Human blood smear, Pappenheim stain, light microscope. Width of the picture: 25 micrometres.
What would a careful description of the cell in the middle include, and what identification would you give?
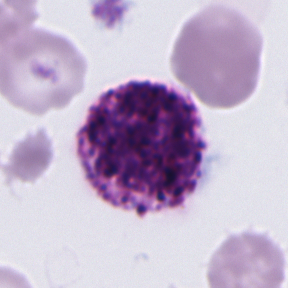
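Round in outline, the cell is crowded with coarse, dark purple granules. These lie so thickly that the outline of the nucleus cannot be made out. Toward the bottom of the cell they thin out over a pale pinkish-lilac background. The cell is a basophil.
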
